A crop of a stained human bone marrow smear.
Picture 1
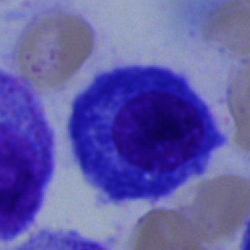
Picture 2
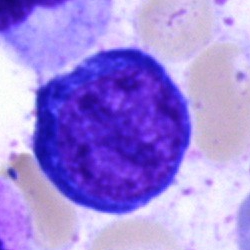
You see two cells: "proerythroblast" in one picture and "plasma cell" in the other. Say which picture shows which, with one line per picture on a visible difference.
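The cell in picture 1 is a plasma cell. The cytoplasm is abundant and stains deep blue.
The cell in picture 2 is a proerythroblast. The cytoplasm forms only a thin rim around the nucleus.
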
